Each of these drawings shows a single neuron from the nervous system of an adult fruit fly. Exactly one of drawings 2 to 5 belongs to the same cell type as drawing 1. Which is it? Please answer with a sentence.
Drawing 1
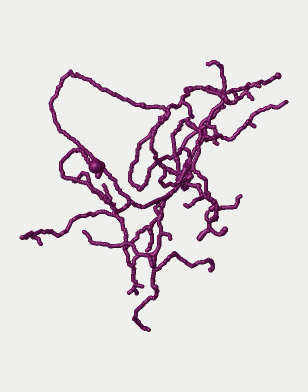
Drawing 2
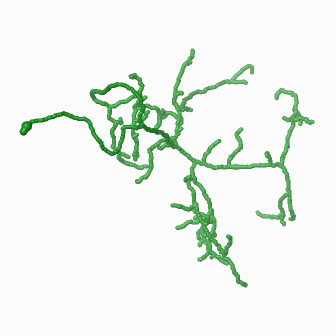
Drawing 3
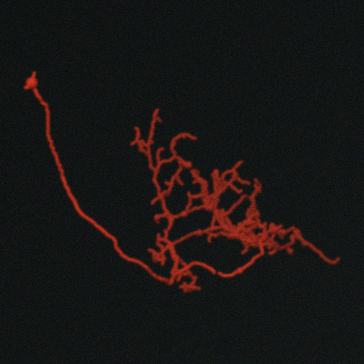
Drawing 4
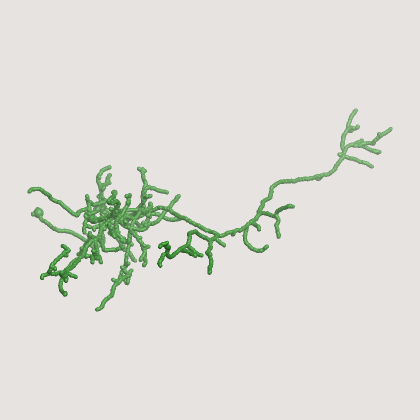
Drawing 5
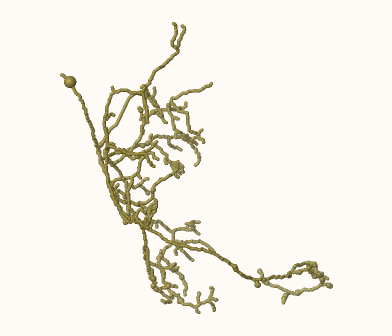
The neuron in drawing 2 is of the same cell type.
